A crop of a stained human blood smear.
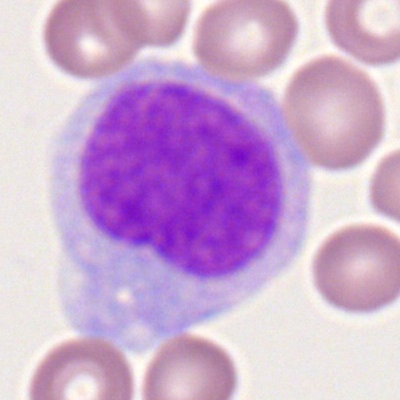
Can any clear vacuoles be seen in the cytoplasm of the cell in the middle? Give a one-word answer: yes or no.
Yes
